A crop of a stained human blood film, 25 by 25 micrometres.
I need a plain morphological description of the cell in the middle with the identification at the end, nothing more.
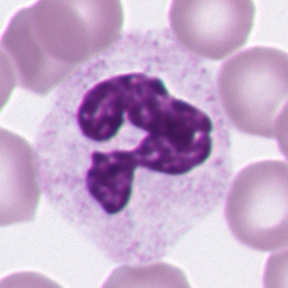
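Its chromatin is dark purple and coarsely clumped, and no nucleoli can be seen in the nucleus. Abundant cytoplasm of a pale pinkish-lilac shade holds fine, small pinkish-violet granules spread evenly throughout. This is a segmented neutrophil.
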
